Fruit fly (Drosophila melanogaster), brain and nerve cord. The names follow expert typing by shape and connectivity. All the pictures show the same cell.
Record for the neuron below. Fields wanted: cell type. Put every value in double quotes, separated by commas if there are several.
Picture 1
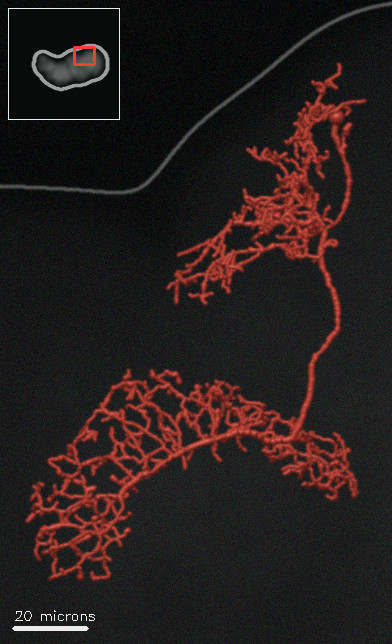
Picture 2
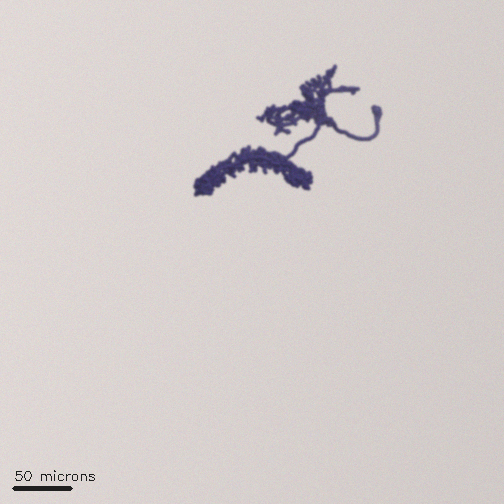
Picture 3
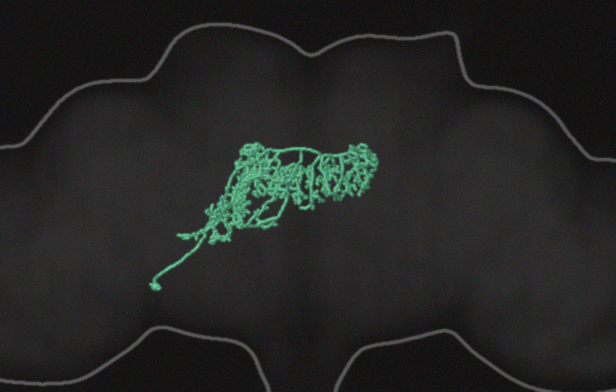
"FB6F"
